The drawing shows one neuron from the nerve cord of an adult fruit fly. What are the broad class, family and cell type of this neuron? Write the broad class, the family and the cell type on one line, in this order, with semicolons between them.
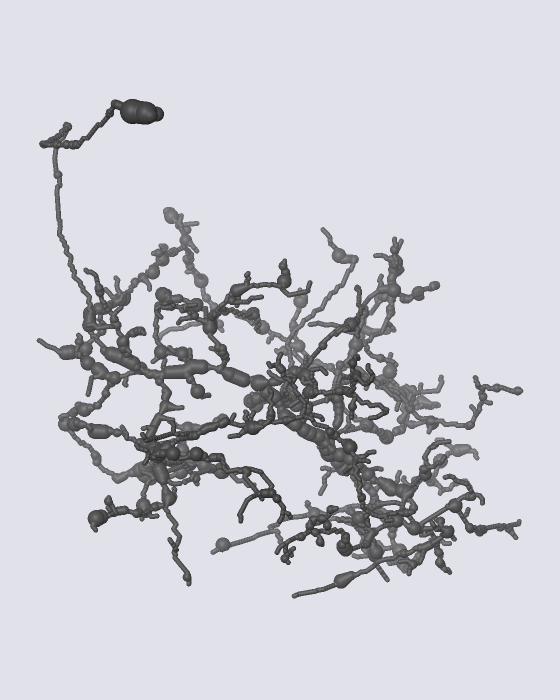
nerve-cord intrinsic neuron; hemilineage 03A; IN03A067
